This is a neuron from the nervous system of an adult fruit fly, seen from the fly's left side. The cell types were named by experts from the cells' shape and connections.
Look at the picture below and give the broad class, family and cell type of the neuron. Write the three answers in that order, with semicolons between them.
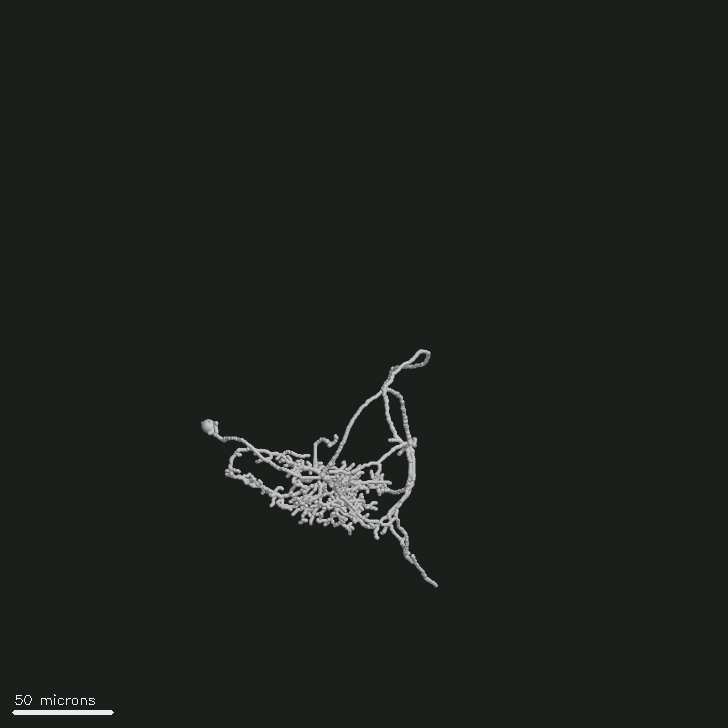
central-brain intrinsic neuron; hemilineage ALl1_ventral; AMMC034_b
